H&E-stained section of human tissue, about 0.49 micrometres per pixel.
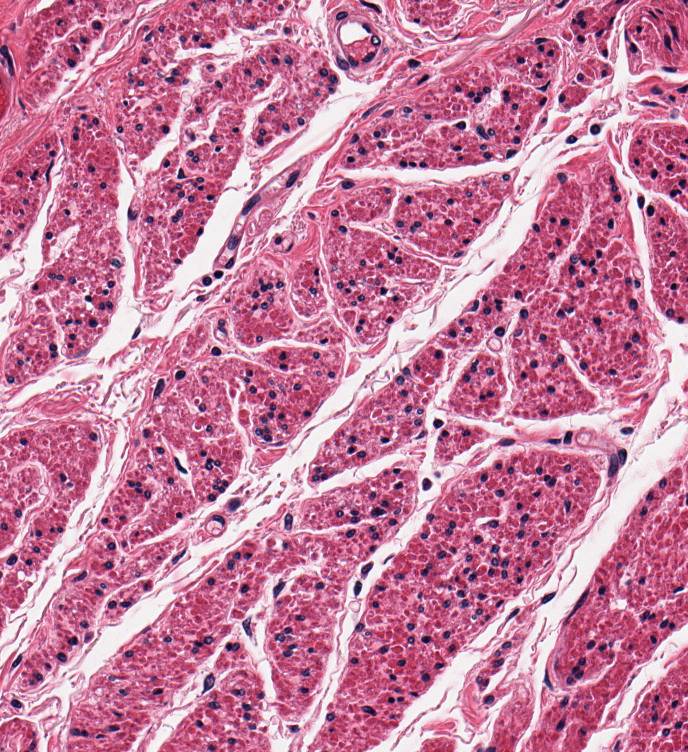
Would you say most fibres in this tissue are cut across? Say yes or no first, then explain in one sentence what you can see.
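Yes. Within the bundles the cells are cut across, appearing as many small rounded profiles packed closely together.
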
